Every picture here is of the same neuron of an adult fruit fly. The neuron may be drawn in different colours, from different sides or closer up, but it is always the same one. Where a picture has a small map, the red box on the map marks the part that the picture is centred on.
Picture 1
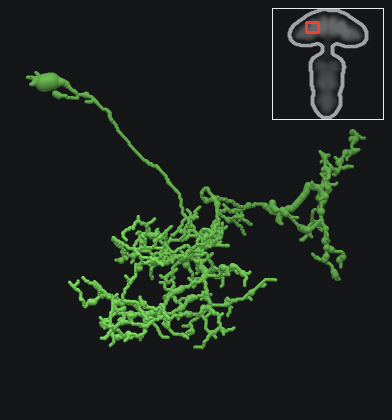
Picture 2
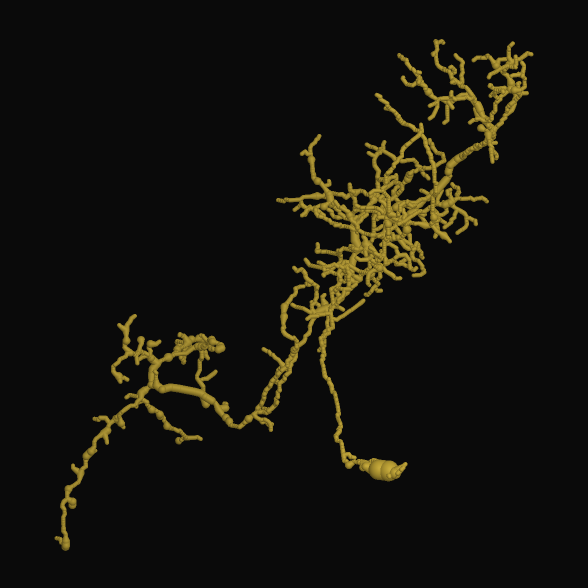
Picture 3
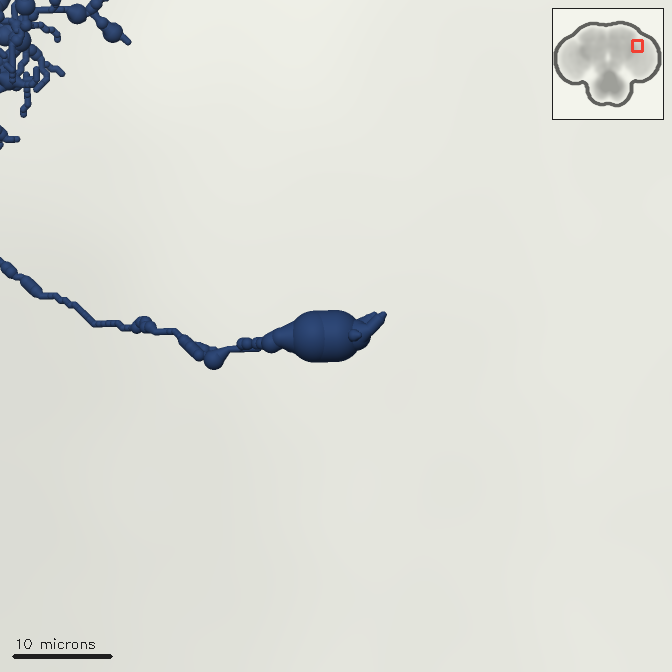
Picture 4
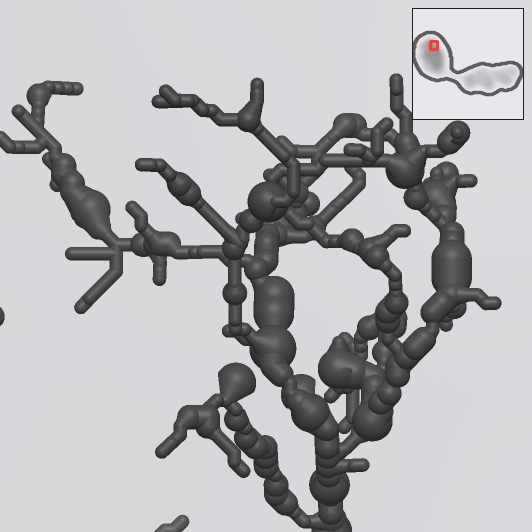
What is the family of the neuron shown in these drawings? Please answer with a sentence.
The family is hemilineage VLPl2_posterior.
